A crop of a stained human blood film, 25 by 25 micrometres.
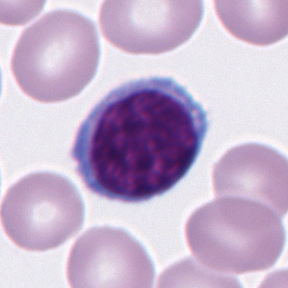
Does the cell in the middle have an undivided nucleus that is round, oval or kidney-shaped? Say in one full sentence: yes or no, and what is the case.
Yes, there is one compact nucleus, round, oval or kidney-shaped, in this cell.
